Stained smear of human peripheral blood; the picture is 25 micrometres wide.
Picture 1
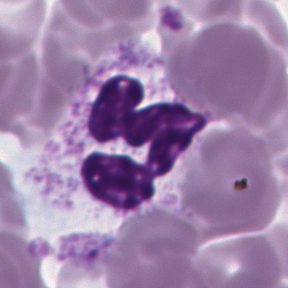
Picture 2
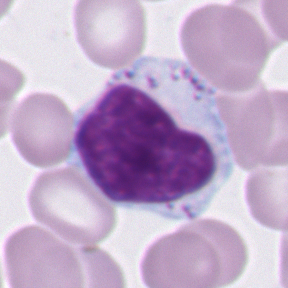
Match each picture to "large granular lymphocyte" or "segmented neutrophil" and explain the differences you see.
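Identity first: picture 1 is the segmented neutrophil, picture 2 the large granular lymphocyte. Nucleus: in picture 1 it is divided into three lobes; in picture 2 it is broad and irregular, about 12 by 10 micrometres, with a shallow notch on its upper right edge. Chromatin: dense and dark purple in both, faintly mottled and clumped in picture 2. Nucleoli: none in either.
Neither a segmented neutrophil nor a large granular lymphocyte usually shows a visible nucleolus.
Cytoplasm: plentiful and very pale in picture 1, with fine lilac granules scattered through it; pale greyish blue in picture 2, with no vacuoles.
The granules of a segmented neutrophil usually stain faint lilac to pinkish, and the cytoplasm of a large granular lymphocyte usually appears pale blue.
Outline: irregular and not sharply edged in picture 1, slightly uneven rather than a smooth circle in picture 2. The clearest differences: a three-lobed nucleus with lilac granules in picture 1, a broad notched nucleus with greyish blue cytoplasm in picture 2.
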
